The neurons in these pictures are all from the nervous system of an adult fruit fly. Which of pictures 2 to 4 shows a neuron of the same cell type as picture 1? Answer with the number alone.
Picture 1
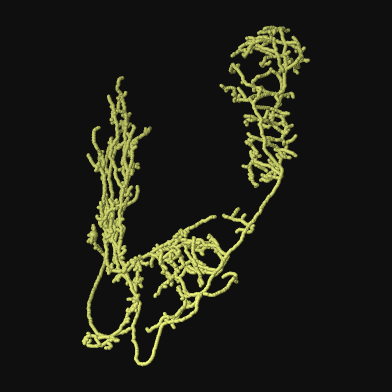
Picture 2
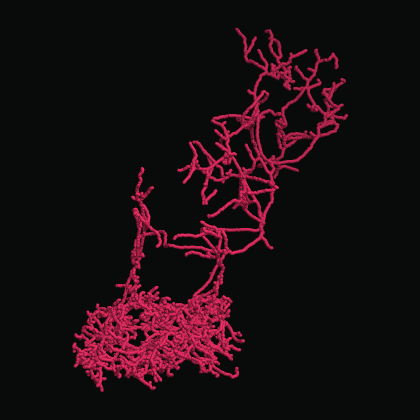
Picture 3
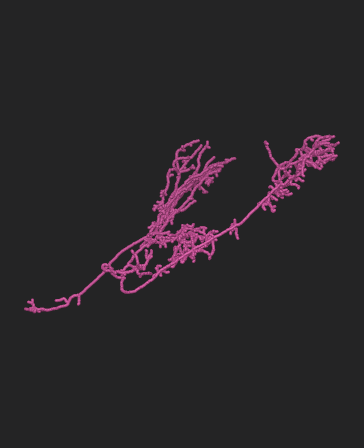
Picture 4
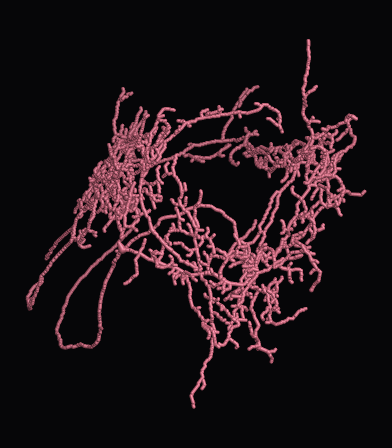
3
